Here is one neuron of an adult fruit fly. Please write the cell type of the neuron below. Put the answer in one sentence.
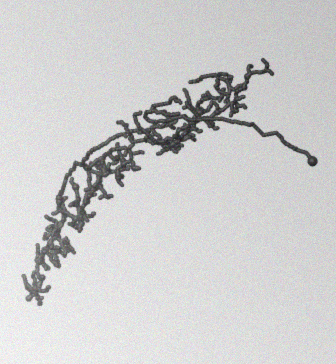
The cell type is LPi2c.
